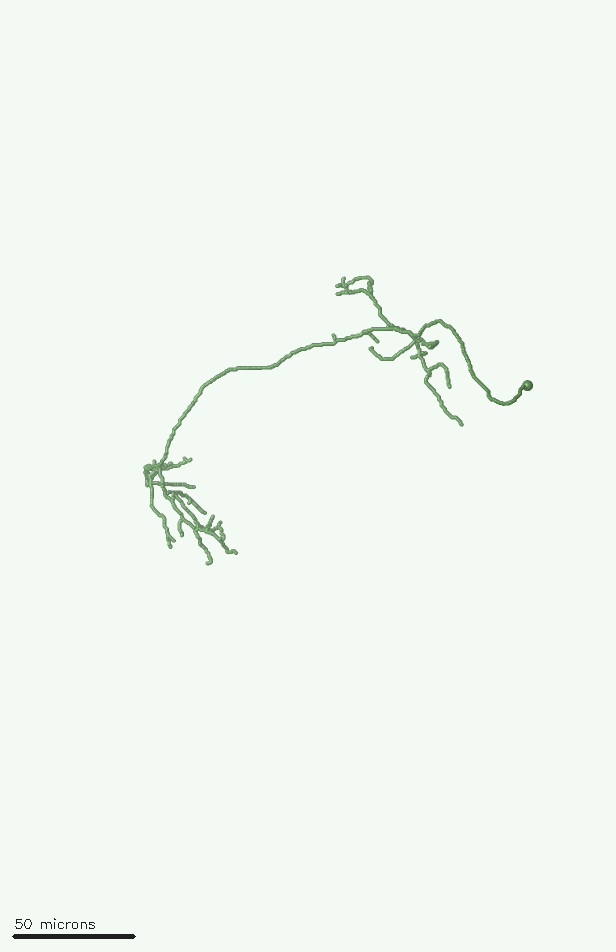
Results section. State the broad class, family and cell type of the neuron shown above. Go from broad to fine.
central-brain intrinsic neuron; hemilineage DM6_posterior; CB1523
